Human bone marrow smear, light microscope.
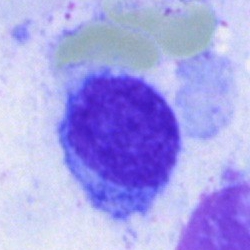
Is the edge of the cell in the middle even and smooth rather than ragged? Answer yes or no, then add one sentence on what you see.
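No. The lower edge of the cell is ragged rather than smooth.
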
